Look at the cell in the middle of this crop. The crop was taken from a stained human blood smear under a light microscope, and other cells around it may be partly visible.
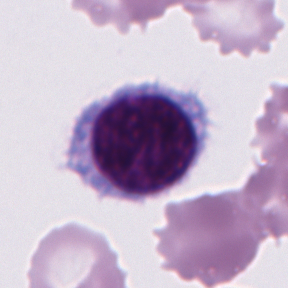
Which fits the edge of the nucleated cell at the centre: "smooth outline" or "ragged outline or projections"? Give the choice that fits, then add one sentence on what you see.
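Ragged outline or projections. The edge of the cytoplasm is ragged, with fine hair-like projections around much of the cell.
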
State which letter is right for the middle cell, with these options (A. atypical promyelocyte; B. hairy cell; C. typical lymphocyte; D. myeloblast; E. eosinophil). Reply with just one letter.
B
